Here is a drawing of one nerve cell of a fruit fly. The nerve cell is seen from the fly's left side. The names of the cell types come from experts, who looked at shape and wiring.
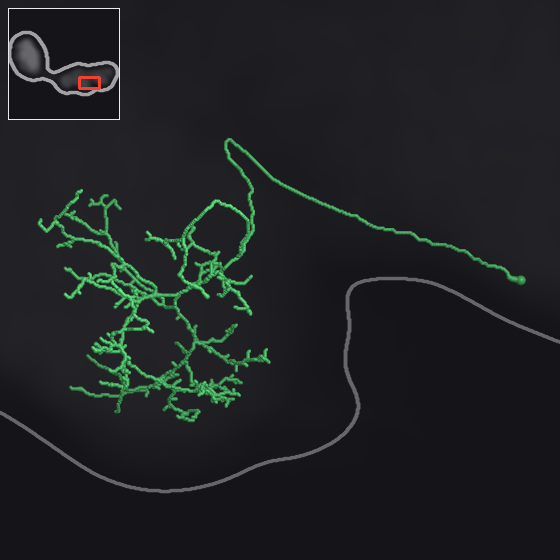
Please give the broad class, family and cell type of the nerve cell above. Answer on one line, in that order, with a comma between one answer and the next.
nerve-cord intrinsic neuron, hemilineage 03A, IN03A088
